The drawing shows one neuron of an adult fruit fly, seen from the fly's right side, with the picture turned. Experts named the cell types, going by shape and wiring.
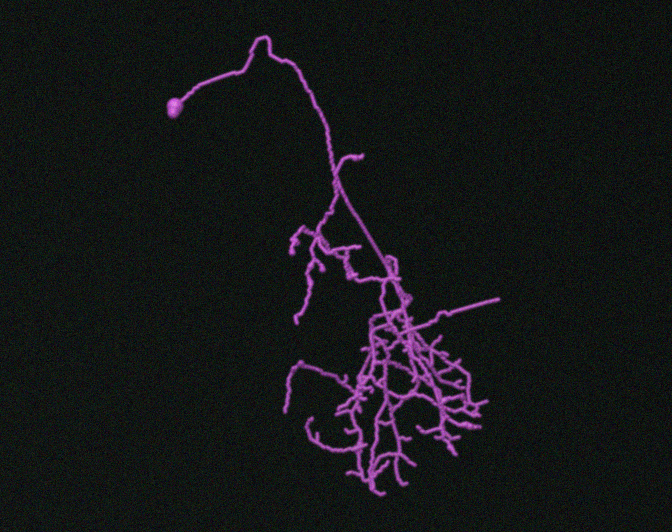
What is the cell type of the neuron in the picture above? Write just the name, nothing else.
WED162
